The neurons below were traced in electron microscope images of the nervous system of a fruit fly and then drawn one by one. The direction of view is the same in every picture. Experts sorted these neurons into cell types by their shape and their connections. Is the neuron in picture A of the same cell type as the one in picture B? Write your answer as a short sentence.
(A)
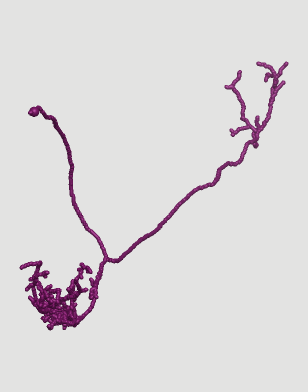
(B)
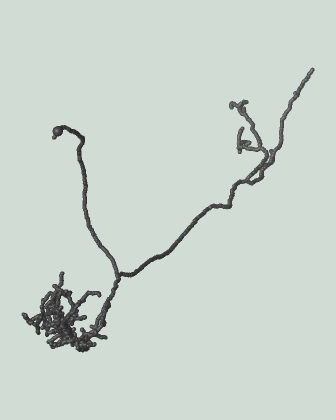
They are of the same cell type.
